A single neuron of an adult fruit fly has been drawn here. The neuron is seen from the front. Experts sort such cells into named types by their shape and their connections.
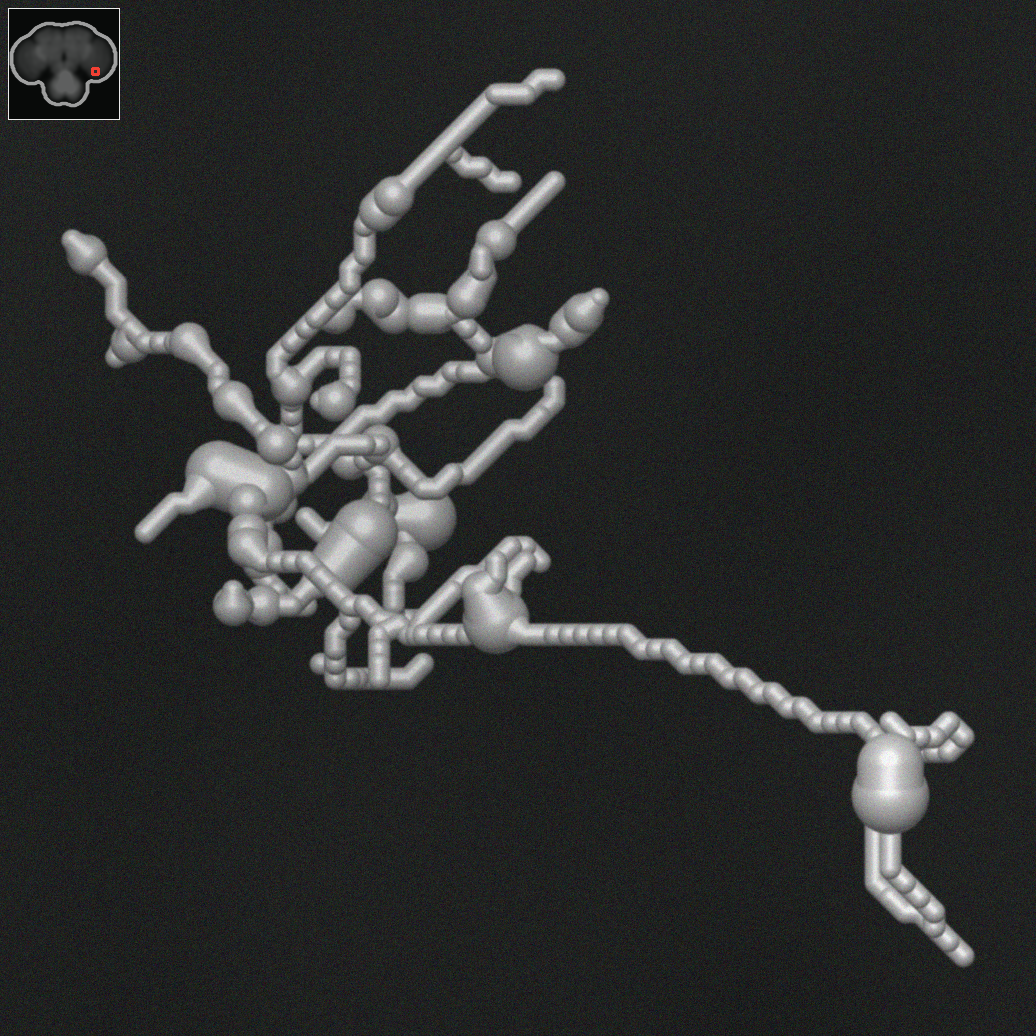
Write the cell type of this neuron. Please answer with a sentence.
The cell type is Cm1.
